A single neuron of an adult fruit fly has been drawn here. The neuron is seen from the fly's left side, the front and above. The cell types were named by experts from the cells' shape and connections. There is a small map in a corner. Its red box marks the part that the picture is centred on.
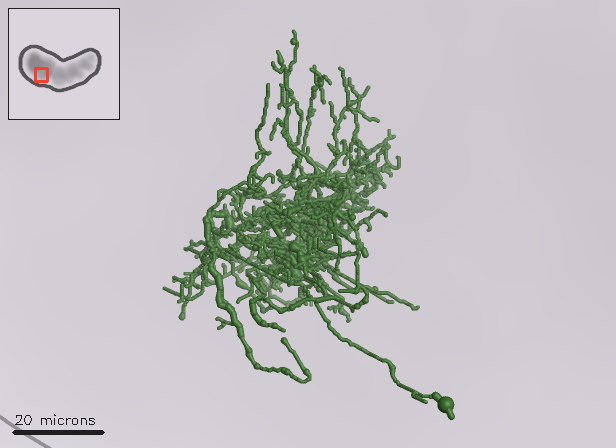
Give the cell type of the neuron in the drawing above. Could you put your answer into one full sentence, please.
The cell type PRW052 is the type of this neuron.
